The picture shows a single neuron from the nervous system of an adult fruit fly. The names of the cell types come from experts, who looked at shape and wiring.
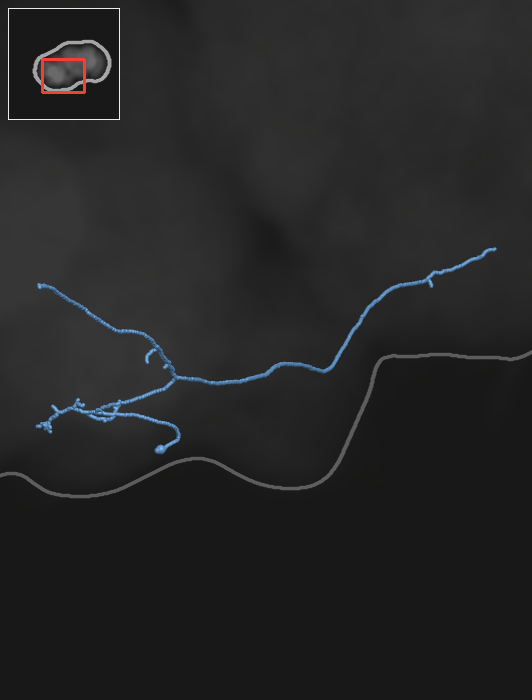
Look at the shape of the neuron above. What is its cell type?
AN10B037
